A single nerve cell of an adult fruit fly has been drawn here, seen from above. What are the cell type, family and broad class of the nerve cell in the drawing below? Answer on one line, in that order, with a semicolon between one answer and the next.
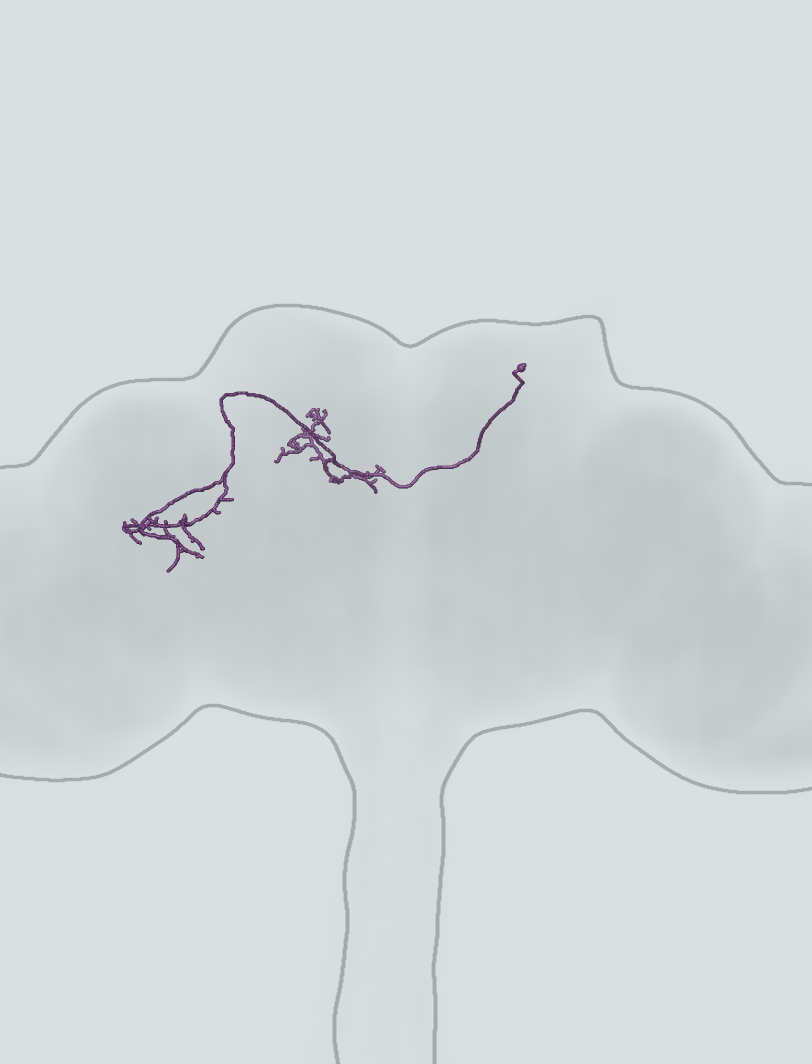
mAL4G; hemilineage CREa1_ventral; central-brain intrinsic neuron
